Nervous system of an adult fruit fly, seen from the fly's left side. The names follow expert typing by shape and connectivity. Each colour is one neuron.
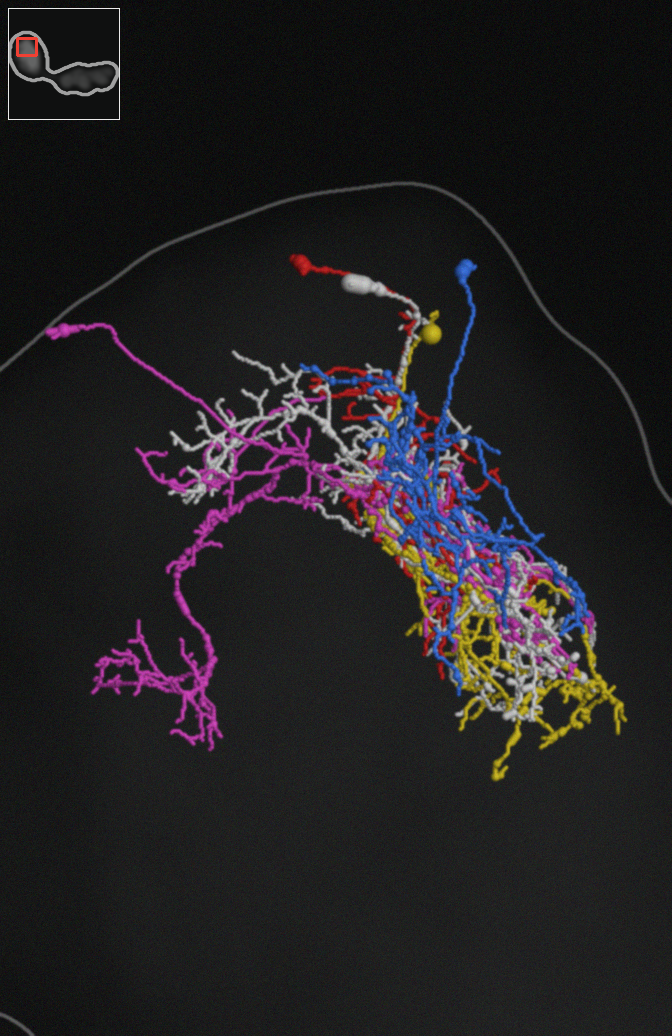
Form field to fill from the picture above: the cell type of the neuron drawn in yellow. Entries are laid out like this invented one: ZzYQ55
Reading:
CL180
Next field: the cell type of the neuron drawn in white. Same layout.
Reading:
CL179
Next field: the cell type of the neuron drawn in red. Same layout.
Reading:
CL182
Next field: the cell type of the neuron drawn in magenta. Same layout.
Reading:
SMP057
